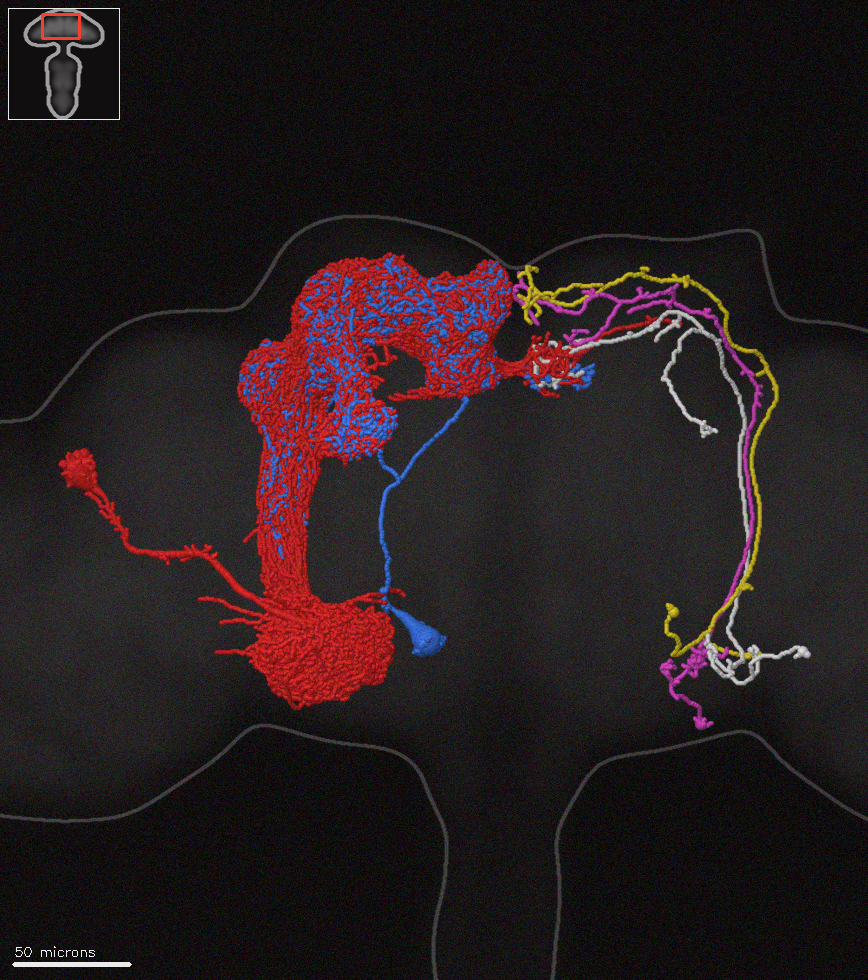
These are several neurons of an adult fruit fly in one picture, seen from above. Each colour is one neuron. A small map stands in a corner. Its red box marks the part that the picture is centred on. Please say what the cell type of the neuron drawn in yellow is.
KCg-d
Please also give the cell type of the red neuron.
APL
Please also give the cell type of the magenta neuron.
KCg-m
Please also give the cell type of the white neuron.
KCa'b'-ap2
